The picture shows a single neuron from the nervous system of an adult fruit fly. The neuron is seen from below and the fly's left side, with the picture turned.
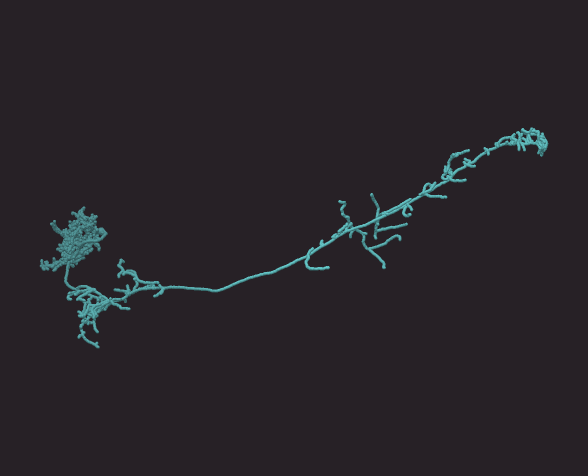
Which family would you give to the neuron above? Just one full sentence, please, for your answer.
This neuron is a member of family hemilineage SMPpm1.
